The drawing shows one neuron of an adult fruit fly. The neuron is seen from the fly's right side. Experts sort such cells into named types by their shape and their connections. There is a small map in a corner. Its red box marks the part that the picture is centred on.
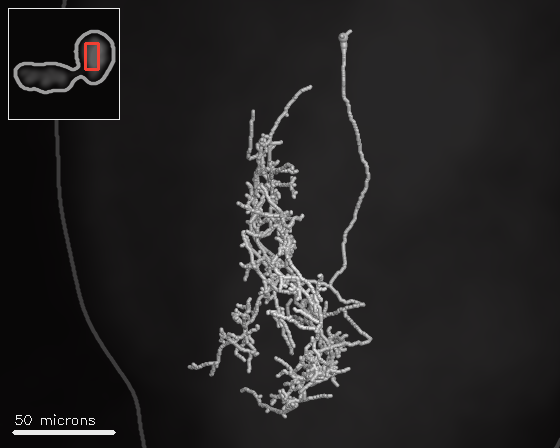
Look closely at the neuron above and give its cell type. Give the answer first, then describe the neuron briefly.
Its cell type is PS115. It is a central-brain intrinsic neuron. The cell body can be seen at the top of the picture. By the scale bar it is about 190 microns tall in this view. The picture shows dozens of branch ends.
